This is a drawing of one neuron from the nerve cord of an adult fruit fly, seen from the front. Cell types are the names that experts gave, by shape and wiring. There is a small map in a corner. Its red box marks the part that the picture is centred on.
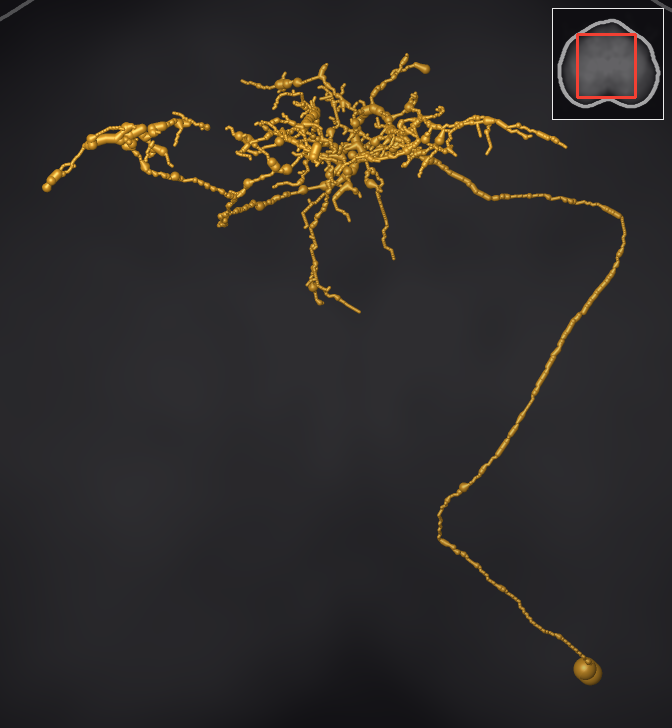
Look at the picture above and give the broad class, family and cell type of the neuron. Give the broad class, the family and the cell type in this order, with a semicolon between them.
nerve-cord intrinsic neuron; hemilineage 06A; IN06A048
